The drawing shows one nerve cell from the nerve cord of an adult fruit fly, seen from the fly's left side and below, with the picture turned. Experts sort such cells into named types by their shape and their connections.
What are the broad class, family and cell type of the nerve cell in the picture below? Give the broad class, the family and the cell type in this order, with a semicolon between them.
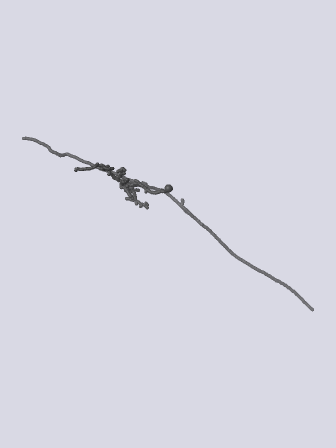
ascending neuron; hemilineage 10B; AN10B047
